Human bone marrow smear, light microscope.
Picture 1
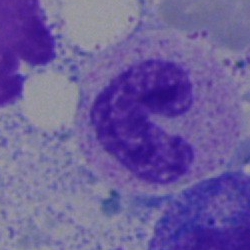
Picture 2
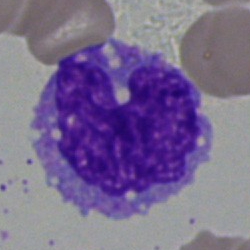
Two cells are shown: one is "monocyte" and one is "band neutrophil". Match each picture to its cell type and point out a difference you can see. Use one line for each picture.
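Picture 1 – band neutrophil. The cytoplasm is abundant and pale pinkish-lilac.
Picture 2 – monocyte. The nucleus fills most of the cell.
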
